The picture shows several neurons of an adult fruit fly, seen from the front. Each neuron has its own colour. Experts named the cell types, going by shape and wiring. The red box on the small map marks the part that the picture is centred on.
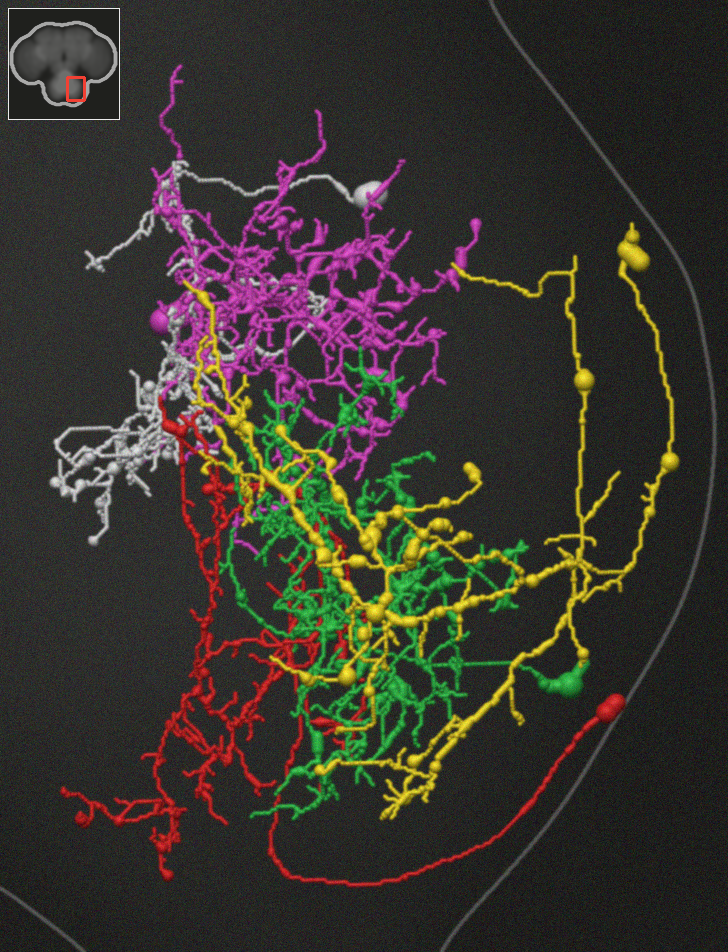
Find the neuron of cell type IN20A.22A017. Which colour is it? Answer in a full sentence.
The colour is yellow.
